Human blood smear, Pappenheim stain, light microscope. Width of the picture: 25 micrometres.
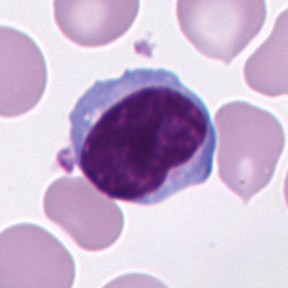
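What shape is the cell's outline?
Slightly irregular, most uneven along the top and left edges.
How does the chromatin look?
Dark purple and coarsely clumped, with small paler patches between the clumps.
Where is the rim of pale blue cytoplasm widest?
On the upper left side of the nucleus, which is oval and about 12 by 9 micrometres.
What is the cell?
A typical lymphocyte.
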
